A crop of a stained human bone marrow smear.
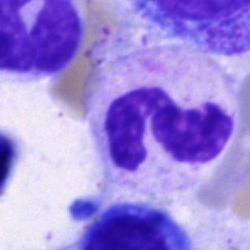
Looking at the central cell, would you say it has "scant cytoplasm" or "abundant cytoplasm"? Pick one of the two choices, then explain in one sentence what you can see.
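Abundant cytoplasm. The cytoplasm is abundant and pale pinkish-lilac.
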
